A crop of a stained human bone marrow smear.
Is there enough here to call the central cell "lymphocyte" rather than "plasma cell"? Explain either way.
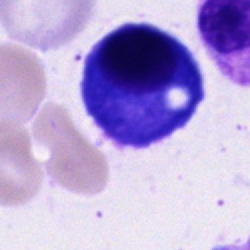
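This one is a plasma cell. Look at its cytoplasm: there is plenty of it, and it stains deep blue.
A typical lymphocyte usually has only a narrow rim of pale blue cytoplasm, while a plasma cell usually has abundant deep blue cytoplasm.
The nucleus also sits off-centre, toward the top of the cell.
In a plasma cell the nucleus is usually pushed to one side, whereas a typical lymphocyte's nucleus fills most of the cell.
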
